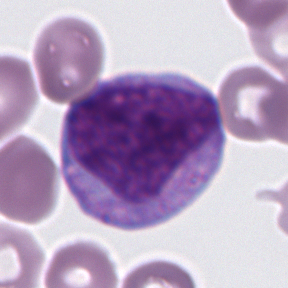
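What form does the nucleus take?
A single mass, without lobes.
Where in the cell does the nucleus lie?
Toward the top, so the widest band of cytoplasm is below it.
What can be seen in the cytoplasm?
Fine pinkish-purple granules scattered throughout, and no clear vacuoles.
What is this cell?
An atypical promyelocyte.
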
